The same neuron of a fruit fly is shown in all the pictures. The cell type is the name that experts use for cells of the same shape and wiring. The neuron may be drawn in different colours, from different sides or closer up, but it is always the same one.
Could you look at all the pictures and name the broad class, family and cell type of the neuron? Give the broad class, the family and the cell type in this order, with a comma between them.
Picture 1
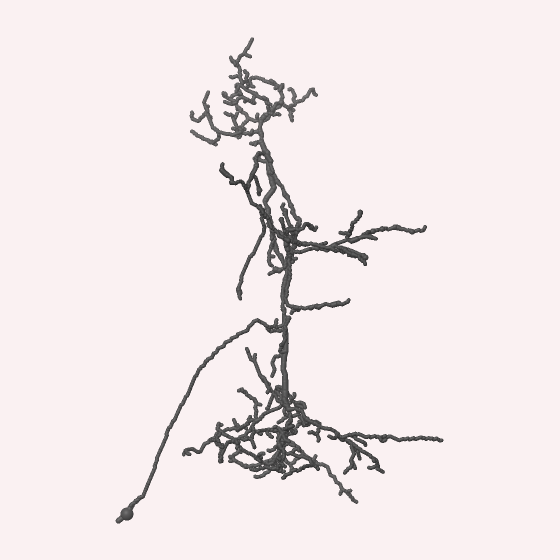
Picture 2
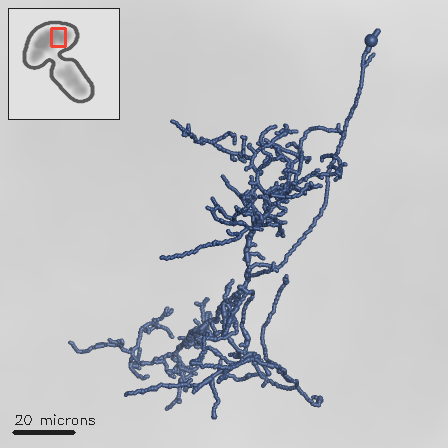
central-brain intrinsic neuron, hemilineage LHl4_posterior, LHPV2i2_a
